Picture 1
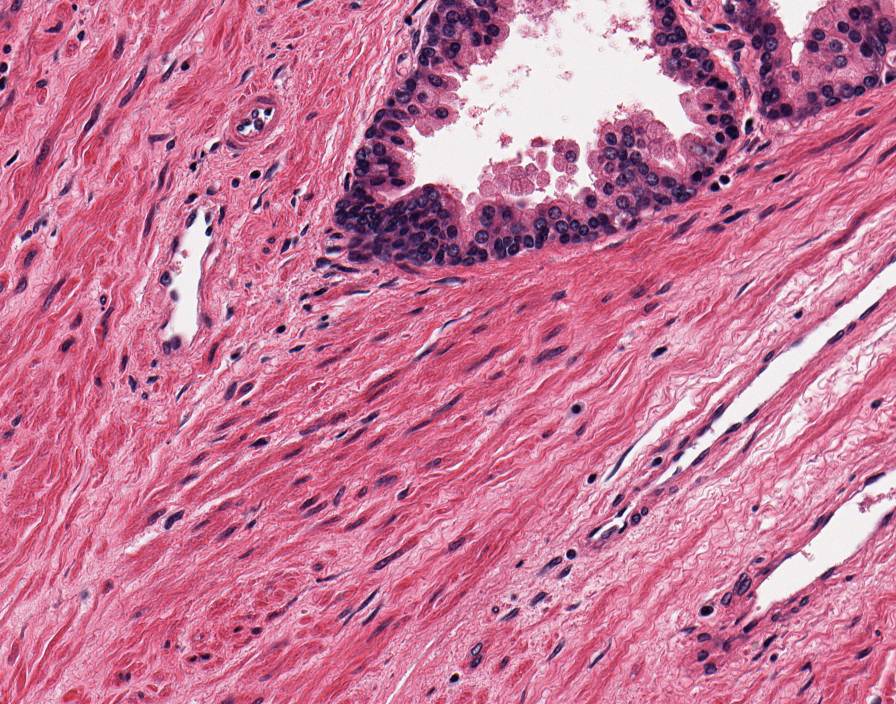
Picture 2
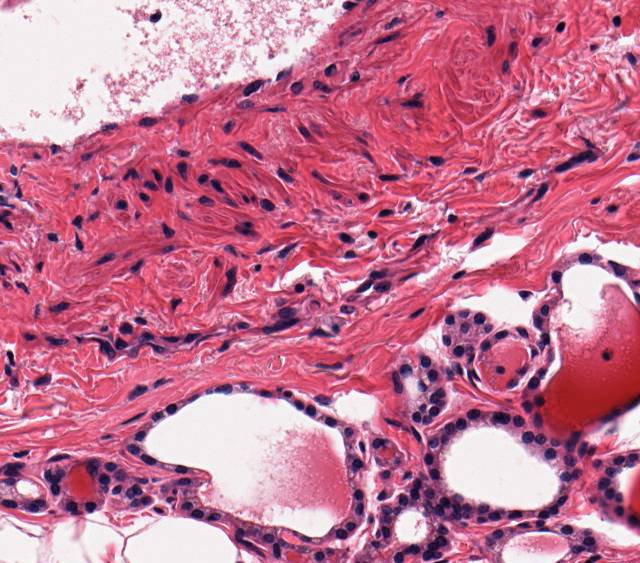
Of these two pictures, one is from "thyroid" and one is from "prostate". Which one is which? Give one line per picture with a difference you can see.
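Picture 1 shows tissue from the prostate. The stroma is made of spindle cells with elongated dark nuclei set in pink fibrillar cytoplasm.
Picture 2 shows tissue from the thyroid. The follicles are lined by a single layer of cuboidal cells with round, dark nuclei.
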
